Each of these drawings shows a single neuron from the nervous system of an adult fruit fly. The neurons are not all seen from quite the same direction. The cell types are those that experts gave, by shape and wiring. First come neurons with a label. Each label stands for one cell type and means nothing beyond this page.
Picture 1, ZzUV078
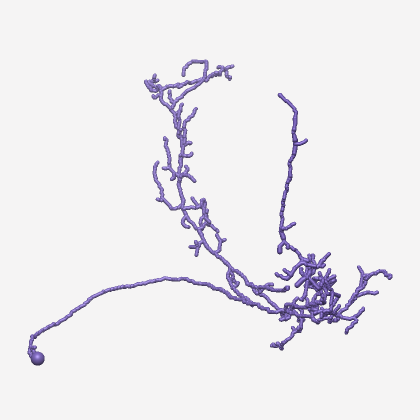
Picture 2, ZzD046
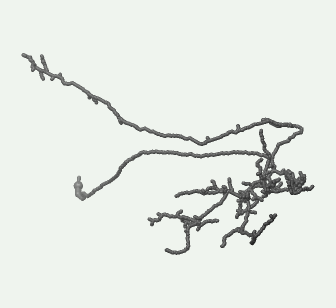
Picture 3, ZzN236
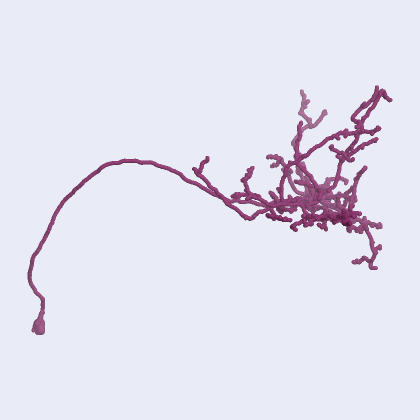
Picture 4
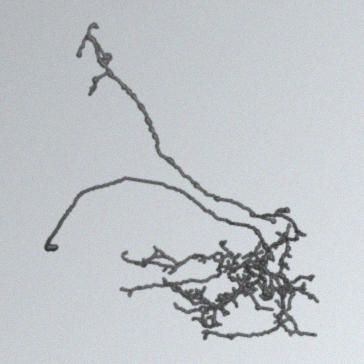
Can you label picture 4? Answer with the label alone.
ZzD046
